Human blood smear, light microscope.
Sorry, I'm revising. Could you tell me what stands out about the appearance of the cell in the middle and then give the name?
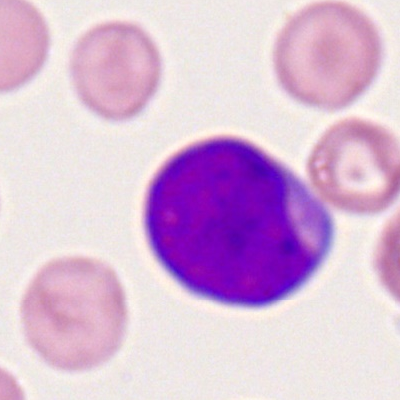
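Outline smooth, rounded-oval. Nucleus fills most of the cell. Cytoplasm scant: a pale bluish crescent on the right side. Chromatin deep purple, fairly evenly spread. Myeloblast.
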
